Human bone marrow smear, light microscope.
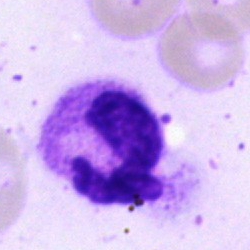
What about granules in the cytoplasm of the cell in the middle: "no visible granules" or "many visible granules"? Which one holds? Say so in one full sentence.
This cell has a cytoplasm with many visible granules.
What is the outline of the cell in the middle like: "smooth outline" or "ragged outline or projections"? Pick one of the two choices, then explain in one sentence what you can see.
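Ragged outline or projections. The cell outline is roughly round but frayed and indistinct at the lower right.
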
